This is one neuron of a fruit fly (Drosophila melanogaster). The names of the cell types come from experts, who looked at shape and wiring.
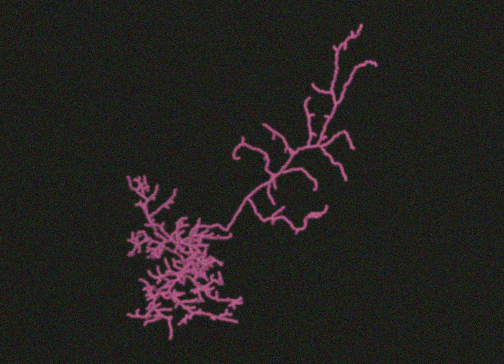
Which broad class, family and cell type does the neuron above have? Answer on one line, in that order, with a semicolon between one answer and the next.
optic-lobe intrinsic neuron; Cm; Cm8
